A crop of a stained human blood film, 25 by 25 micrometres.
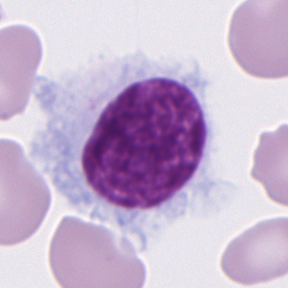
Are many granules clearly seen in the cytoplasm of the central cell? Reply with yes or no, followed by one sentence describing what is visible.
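No. No distinct granules are seen in the cytoplasm.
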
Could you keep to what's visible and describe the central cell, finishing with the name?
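Border ragged, with many fine hair-like projections all round. Cytoplasm pale blue-grey; rim broader left of the nucleus than right. Nucleus oval, outline smooth, no indentation or lobes. Hairy cell.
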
